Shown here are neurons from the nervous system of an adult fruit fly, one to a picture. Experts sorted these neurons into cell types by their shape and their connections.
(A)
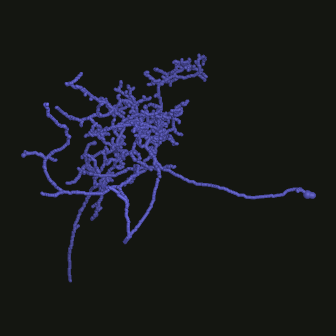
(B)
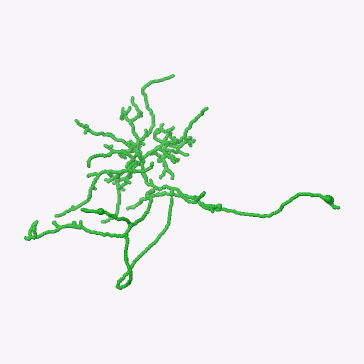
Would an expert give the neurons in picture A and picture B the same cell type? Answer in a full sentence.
They are of different cell types.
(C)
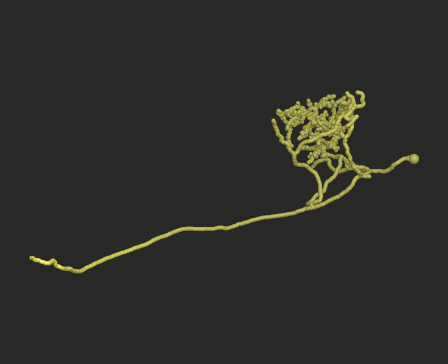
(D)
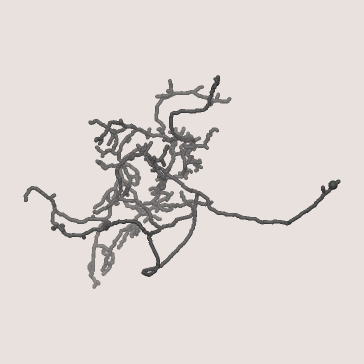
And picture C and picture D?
They are of different cell types.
